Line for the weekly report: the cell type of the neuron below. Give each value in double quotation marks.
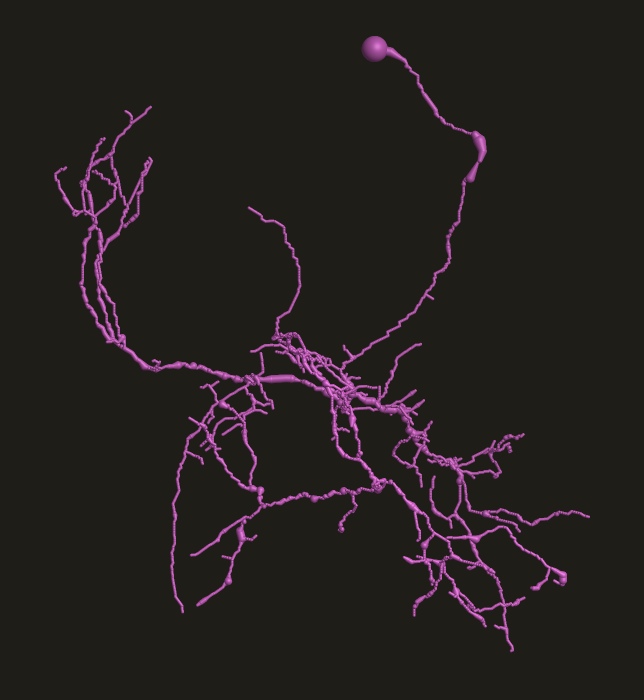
"PVLP207m"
